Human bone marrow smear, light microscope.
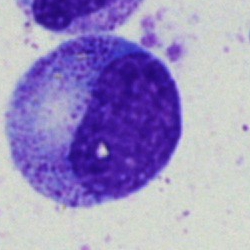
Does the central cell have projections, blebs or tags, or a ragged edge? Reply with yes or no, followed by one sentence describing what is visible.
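No. The cell outline is round and smooth.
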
